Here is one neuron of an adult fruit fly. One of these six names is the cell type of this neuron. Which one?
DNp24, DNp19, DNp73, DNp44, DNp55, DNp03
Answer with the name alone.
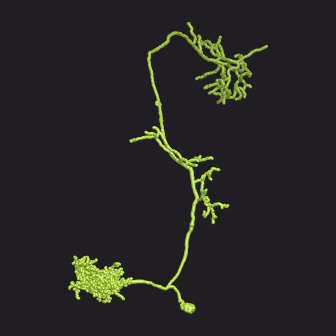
DNp03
